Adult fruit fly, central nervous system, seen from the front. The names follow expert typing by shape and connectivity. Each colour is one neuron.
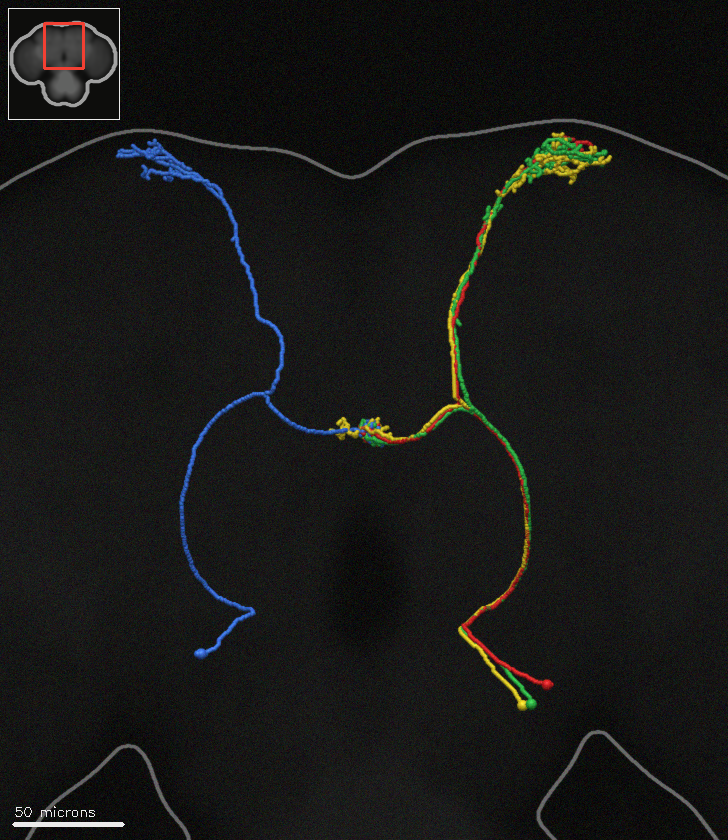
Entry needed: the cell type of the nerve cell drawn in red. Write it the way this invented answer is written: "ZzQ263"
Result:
"SA1_b"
